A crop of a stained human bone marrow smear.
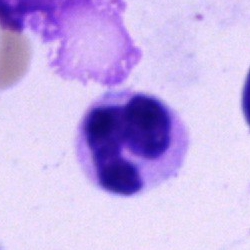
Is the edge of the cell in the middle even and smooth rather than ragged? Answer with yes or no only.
Yes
